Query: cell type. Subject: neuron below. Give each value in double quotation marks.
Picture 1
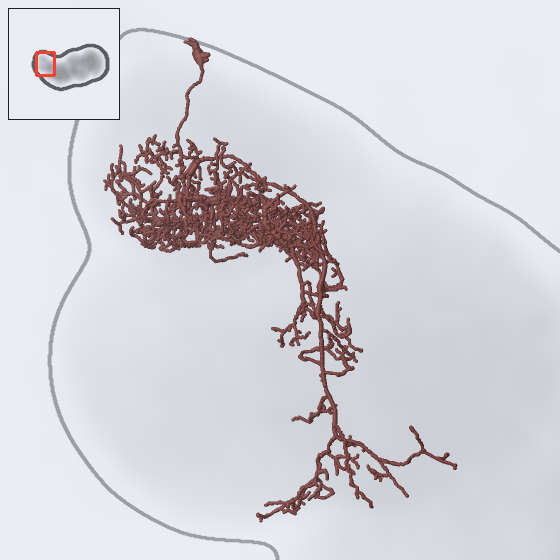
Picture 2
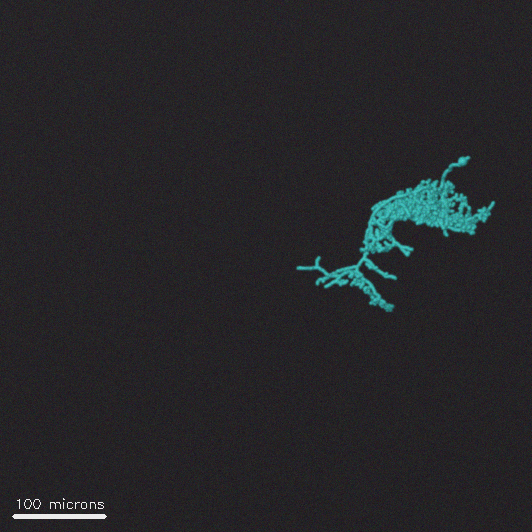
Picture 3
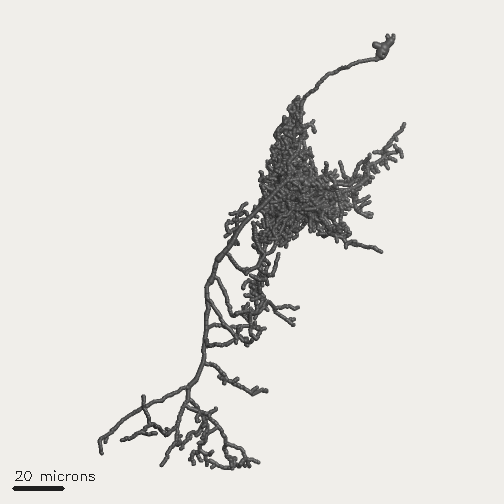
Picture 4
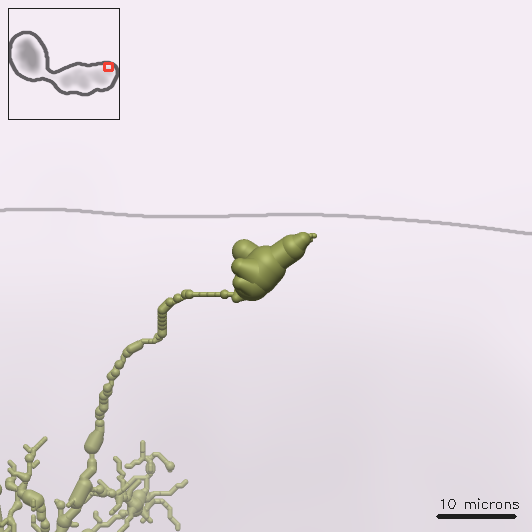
"INXXX100"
